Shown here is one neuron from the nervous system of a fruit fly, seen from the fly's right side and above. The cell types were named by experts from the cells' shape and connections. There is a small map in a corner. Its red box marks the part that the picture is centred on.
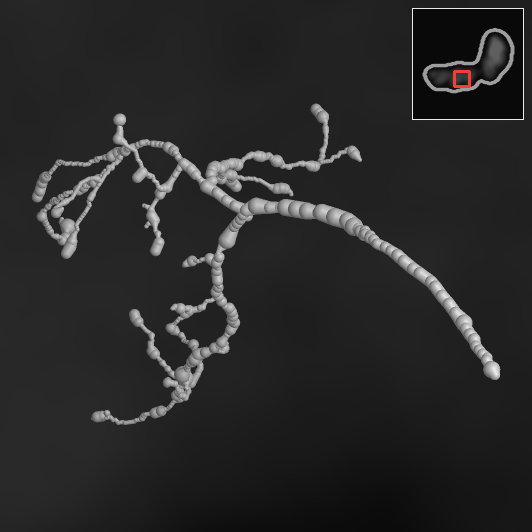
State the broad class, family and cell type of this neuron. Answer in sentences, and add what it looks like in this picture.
This is a sensory neuron entering the nerve cord. Its family is called class mechanosensory proprioceptive. Its cell type is SNpp10. No cell body is drawn. As drawn here it is wider than it is tall.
